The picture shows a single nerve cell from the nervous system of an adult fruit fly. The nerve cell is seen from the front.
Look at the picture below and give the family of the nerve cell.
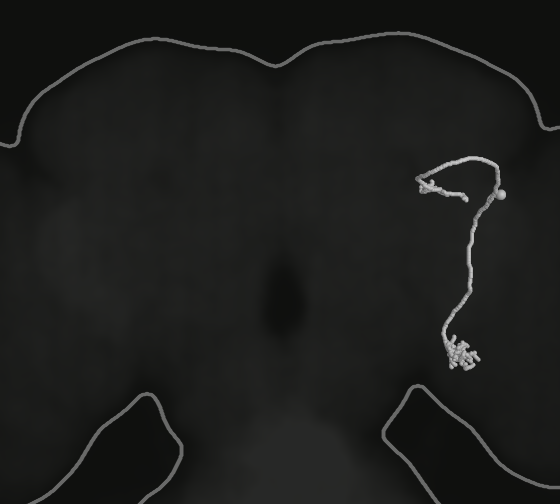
hemilineage VPNd3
